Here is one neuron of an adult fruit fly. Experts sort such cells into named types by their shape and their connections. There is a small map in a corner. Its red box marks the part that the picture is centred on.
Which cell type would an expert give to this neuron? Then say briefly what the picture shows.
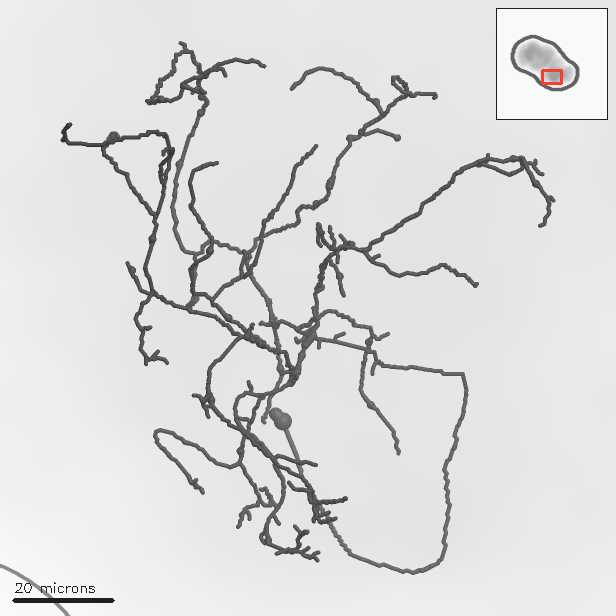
Its cell type is IN20A.22A022. It is a nerve-cord intrinsic neuron. From top to bottom in the picture it spans about 110 microns. The picture shows dozens of branch ends.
